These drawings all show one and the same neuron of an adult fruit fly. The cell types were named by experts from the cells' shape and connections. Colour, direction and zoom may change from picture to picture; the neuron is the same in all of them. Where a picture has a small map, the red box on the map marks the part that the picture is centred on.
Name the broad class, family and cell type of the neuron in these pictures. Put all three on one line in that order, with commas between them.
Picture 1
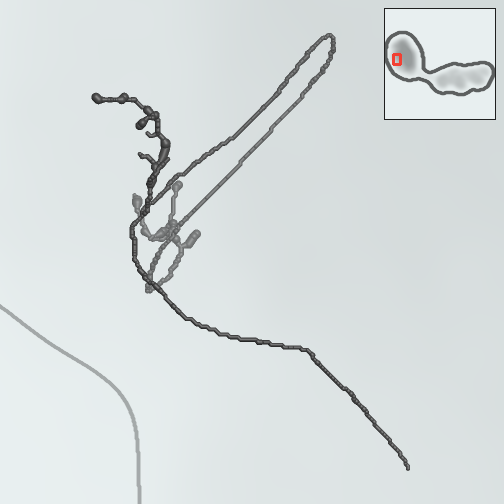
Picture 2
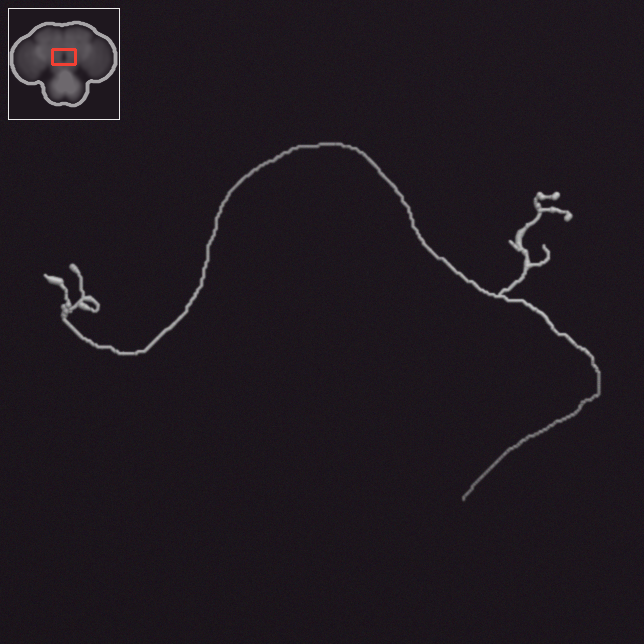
sensory neuron entering the brain, class olfactory, ORN_VC1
